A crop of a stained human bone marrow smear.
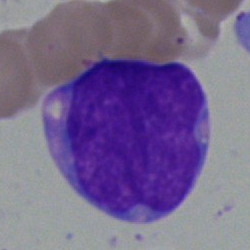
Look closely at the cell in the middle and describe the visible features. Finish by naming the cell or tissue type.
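The cell has a smooth outline with no surface projections. Its nucleus occupies most of the cell, and the cytoplasm stains blue. A small clear vacuole sits in the cytoplasm at the upper left. This cell is a blast.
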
